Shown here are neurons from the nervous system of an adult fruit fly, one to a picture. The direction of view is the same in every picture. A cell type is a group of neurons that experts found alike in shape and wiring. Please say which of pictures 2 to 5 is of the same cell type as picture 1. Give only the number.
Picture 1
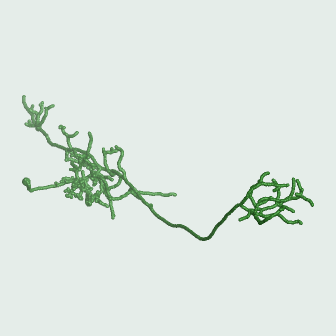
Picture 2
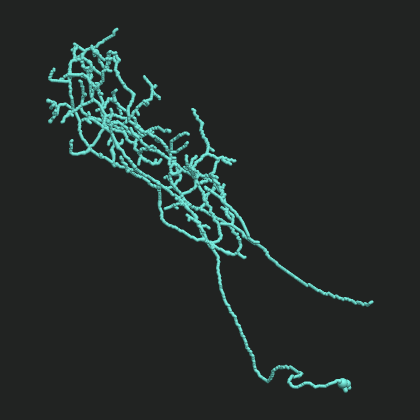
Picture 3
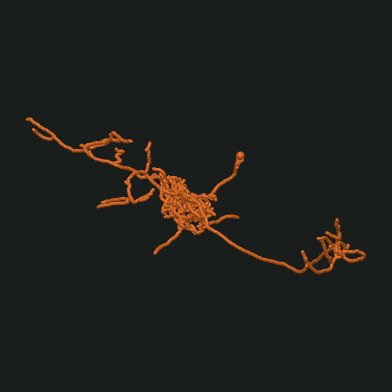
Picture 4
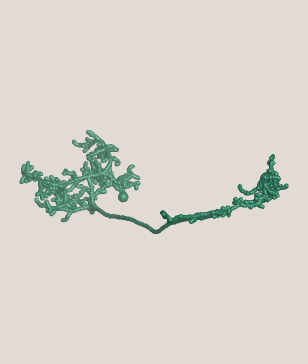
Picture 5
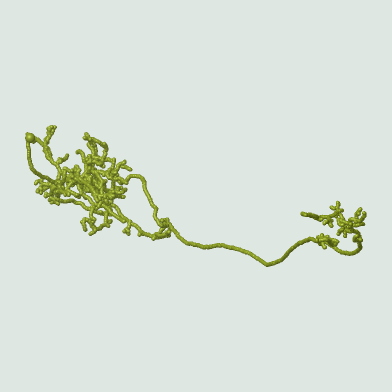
3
